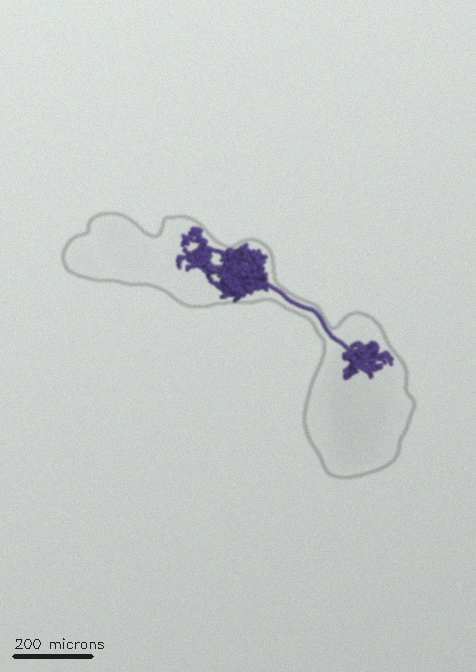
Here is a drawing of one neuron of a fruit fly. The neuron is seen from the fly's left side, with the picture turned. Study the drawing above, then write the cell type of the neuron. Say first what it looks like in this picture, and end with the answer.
The cell body can be seen in the middle of the picture. By the scale bar it is about 550 microns wide in this view. This is an ascending neuron. The cell type is AN05B007.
